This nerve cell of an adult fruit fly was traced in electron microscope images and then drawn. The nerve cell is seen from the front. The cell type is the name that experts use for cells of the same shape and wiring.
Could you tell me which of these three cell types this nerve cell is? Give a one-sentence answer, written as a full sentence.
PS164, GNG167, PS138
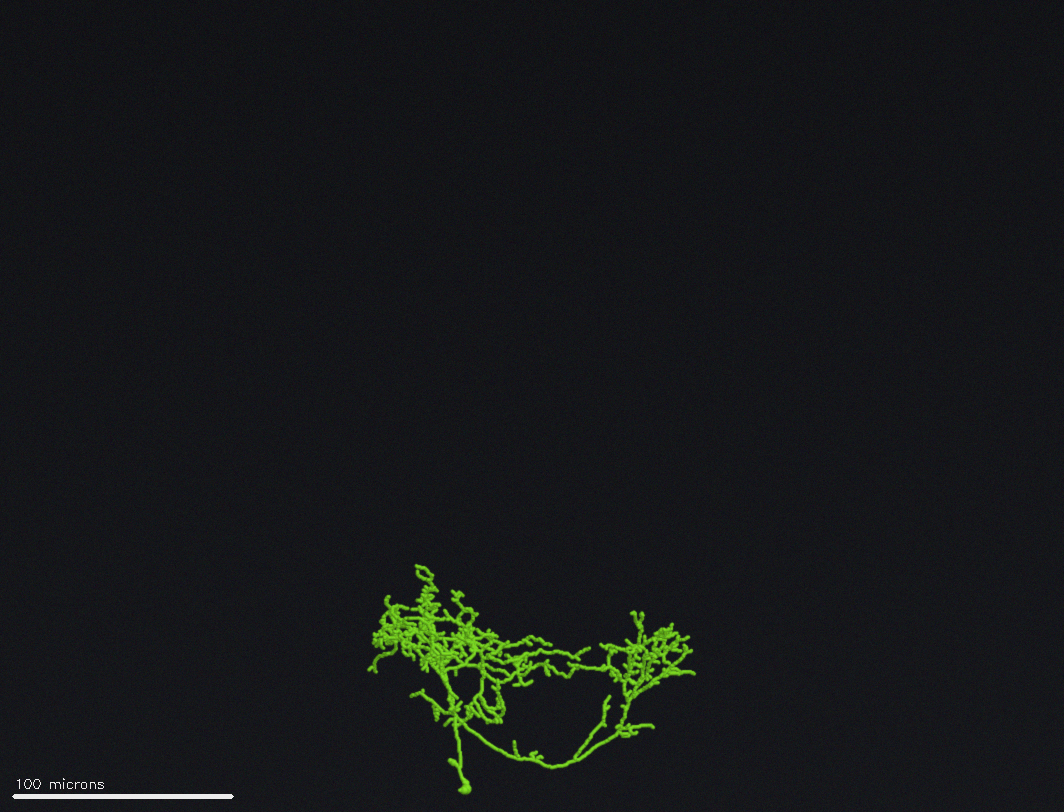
This nerve cell is typed as GNG167.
